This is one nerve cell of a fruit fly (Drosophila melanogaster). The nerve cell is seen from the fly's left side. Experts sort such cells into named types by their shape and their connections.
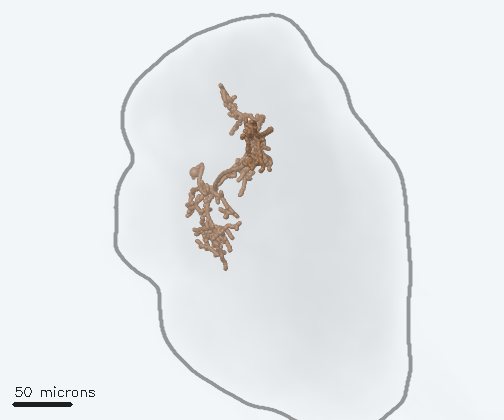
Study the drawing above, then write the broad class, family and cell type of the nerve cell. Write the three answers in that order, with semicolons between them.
central-brain intrinsic neuron; hemilineage VLPl2_medial; AVLP190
